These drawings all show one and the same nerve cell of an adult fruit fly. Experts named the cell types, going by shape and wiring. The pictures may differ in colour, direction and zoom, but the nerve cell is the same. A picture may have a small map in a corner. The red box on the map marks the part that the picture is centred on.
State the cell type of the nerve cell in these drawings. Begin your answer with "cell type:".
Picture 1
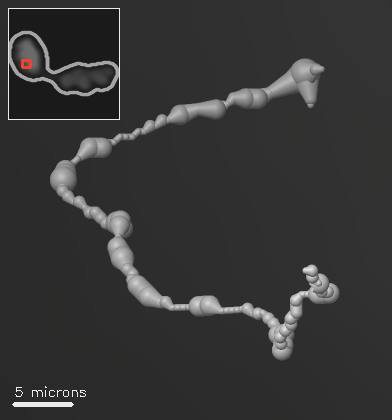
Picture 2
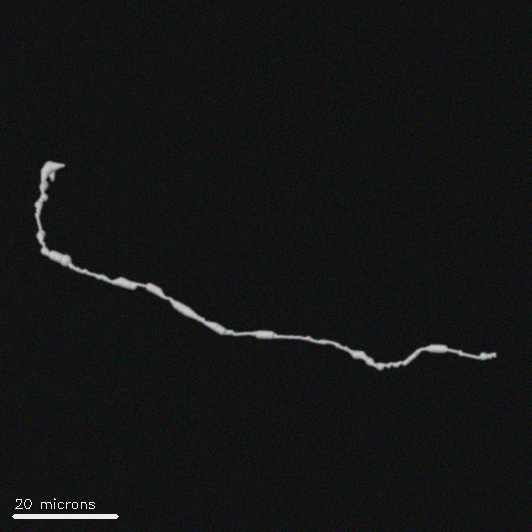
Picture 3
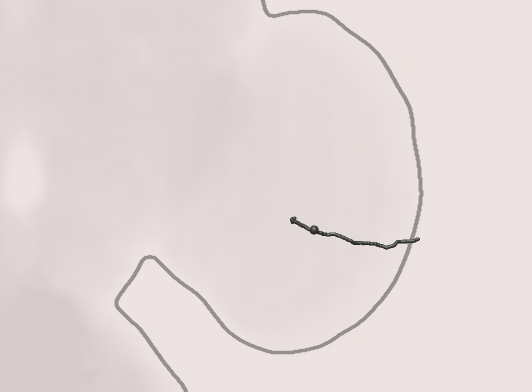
cell type: R7p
